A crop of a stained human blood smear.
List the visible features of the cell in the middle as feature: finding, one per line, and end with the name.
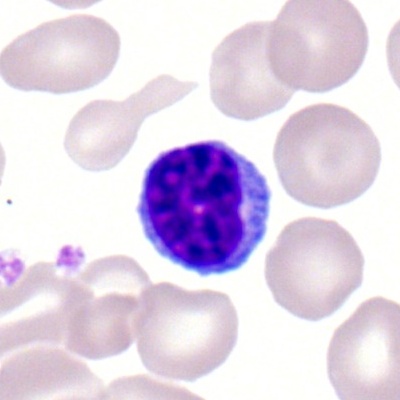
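Shape: smooth, round outline, nothing ragged.
Nucleus: a shallow notch on its right side.
Nuclear size: it fills most of the cell.
Cytoplasm: no distinct granules in it.
Name: lymphocyte.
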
